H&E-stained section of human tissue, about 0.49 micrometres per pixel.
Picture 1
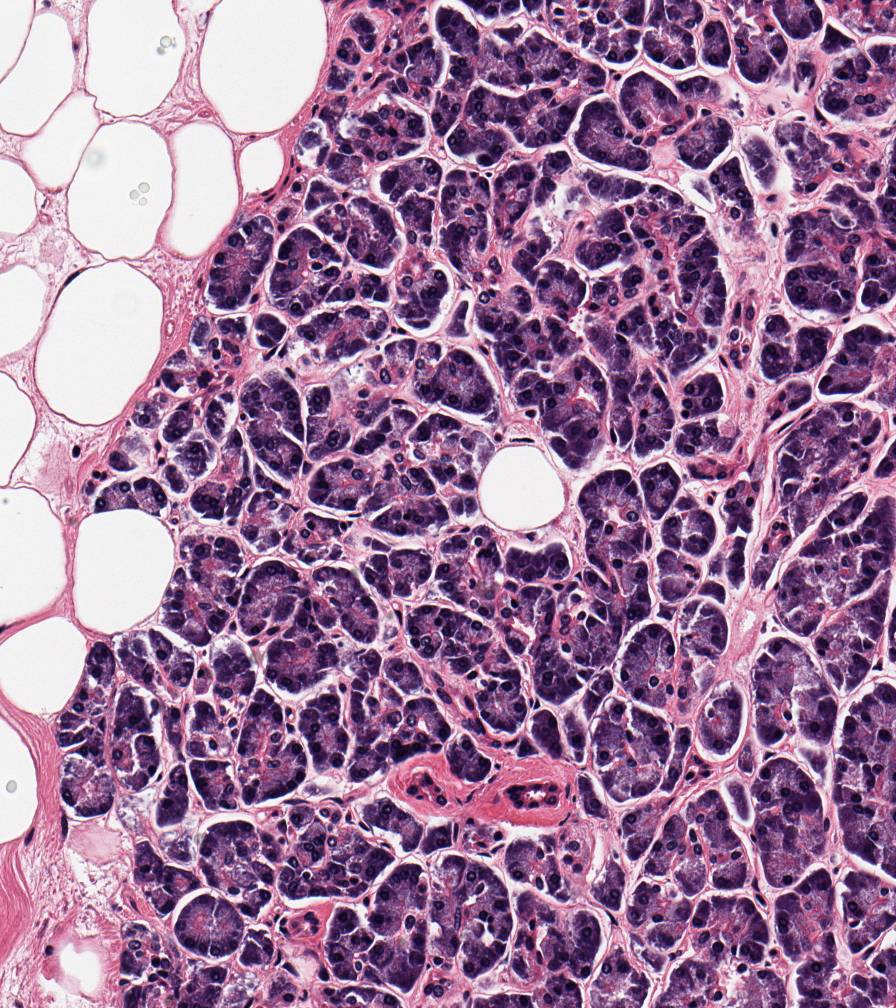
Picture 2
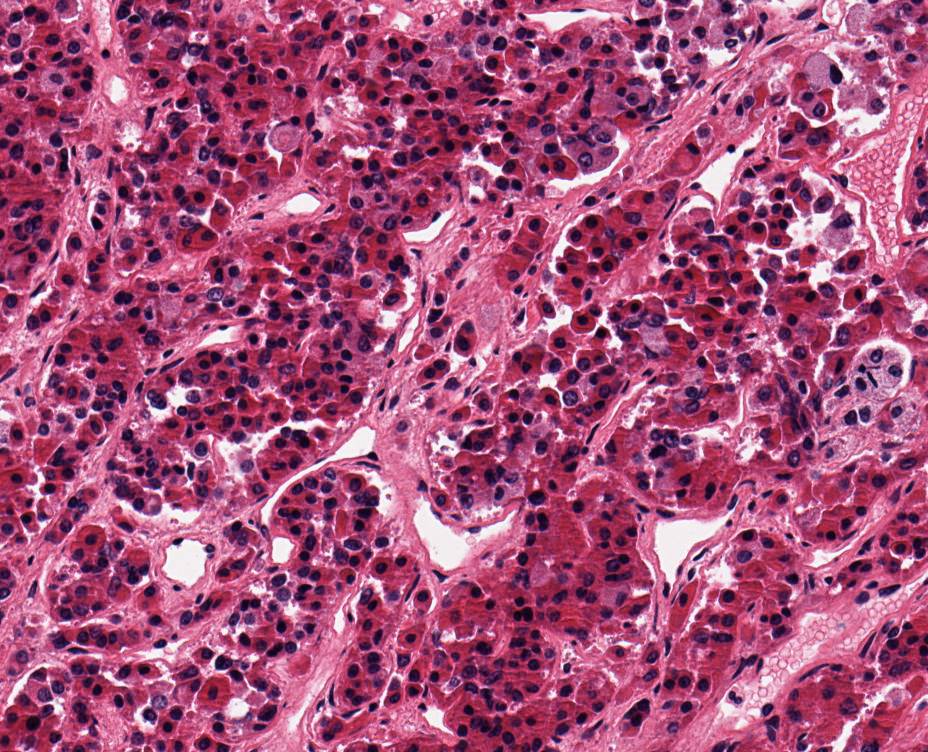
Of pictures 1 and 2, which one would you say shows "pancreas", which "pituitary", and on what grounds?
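Pancreas in picture 1; pituitary in picture 2. First picture: closely packed small acini in lobules fill most of the field; pyramidal acinar cells, deep purple basal cytoplasm, paler granular cytoplasm towards each acinus centre; round nuclei towards the cell base. One isolated fat cell among the acini near field centre. Second picture: nests and cords across the whole field, separated by thin pink fibrous septa; mostly polygonal cells with abundant deep red, finely granular cytoplasm and single, round, dark, roughly central nuclei. Scattered larger cells with pale grey-lilac cytoplasm and enlarged nuclei, clearest on the right.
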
